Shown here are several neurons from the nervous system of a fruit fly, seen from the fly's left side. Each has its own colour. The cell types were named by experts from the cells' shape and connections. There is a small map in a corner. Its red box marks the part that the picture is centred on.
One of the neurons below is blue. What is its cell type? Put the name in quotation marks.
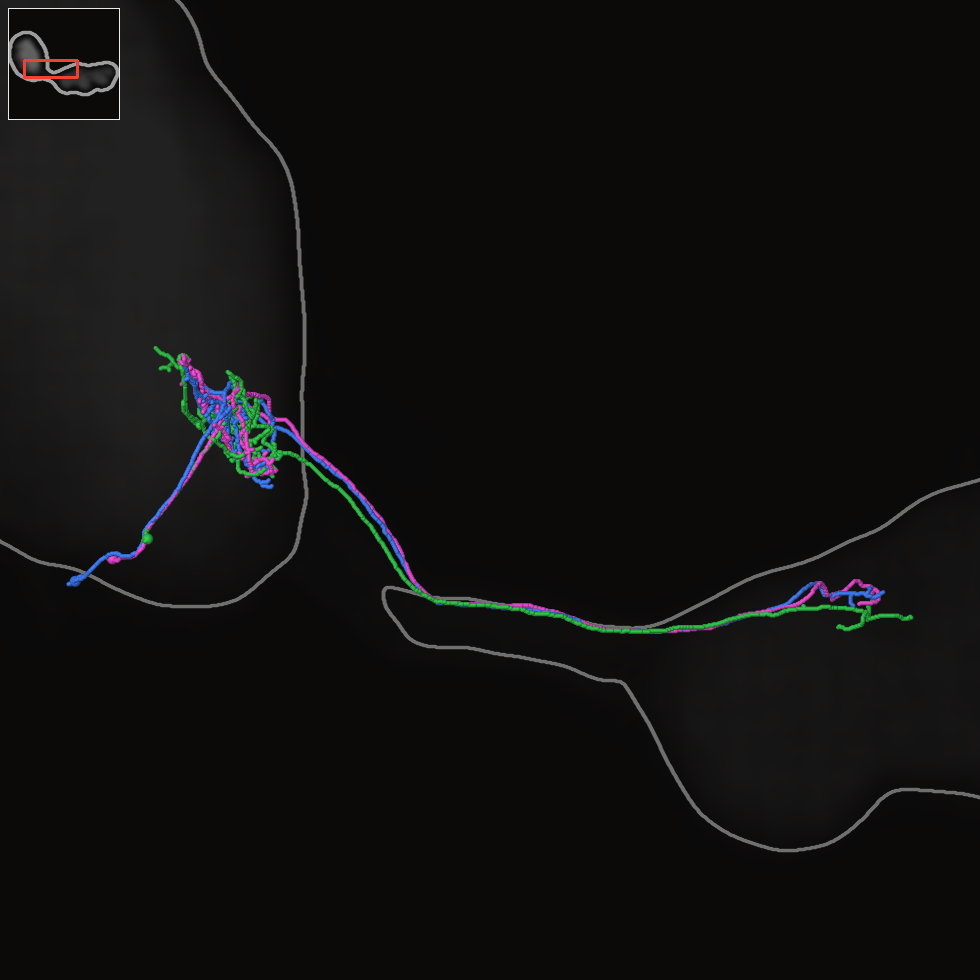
"DNg10"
